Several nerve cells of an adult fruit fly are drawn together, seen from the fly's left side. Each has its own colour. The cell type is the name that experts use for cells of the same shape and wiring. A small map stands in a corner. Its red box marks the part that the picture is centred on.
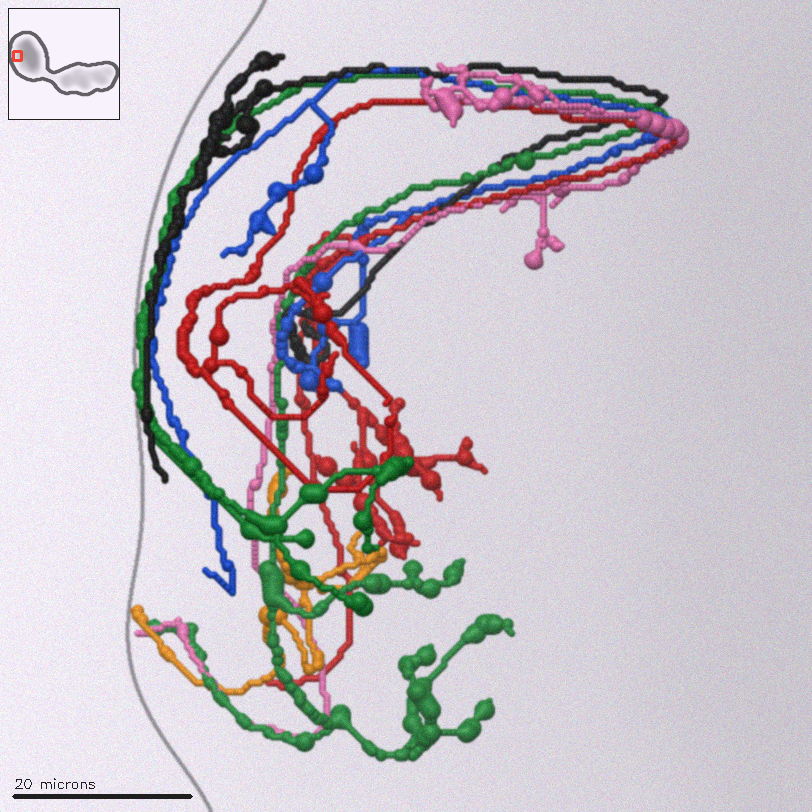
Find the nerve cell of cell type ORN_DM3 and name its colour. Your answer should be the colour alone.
pink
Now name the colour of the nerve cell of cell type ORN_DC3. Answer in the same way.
red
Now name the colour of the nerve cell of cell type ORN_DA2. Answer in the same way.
blue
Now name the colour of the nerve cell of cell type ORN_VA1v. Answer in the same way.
green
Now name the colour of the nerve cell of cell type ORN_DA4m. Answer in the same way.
black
